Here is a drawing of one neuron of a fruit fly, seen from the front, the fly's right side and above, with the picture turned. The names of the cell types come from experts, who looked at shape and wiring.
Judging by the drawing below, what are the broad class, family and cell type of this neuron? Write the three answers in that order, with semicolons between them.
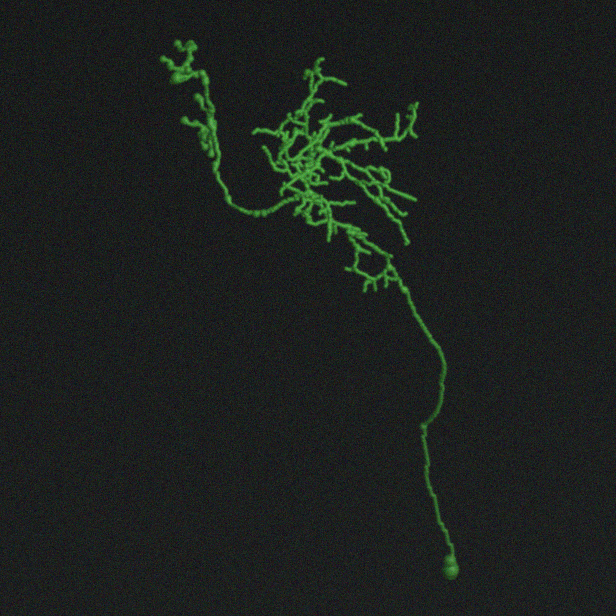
nerve-cord intrinsic neuron; hemilineage 06A; IN06A061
